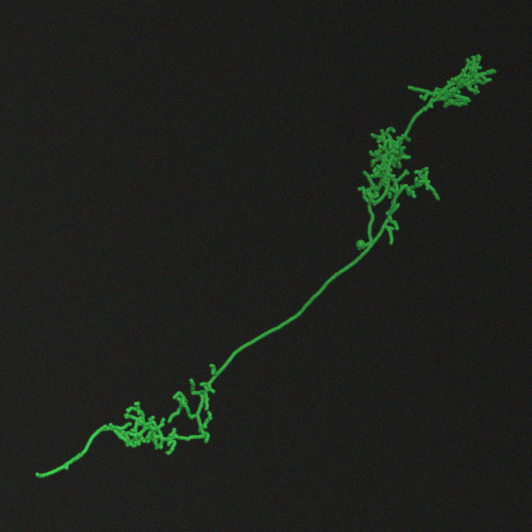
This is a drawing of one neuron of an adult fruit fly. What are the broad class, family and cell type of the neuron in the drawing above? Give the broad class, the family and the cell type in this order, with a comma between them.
ascending neuron, hemilineage 08B, AN08B027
